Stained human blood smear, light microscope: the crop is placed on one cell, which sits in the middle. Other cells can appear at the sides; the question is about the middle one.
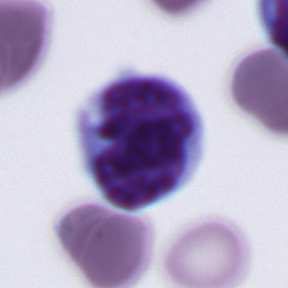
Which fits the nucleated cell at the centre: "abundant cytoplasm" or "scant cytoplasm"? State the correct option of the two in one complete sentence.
Its cytoplasm amounts to no more than a narrow rim.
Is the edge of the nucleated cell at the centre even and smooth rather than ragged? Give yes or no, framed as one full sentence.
Yes, the cell's outline is smooth, without projections.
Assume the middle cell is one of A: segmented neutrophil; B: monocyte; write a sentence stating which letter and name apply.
The central cell is a monocyte, which makes option B the right answer.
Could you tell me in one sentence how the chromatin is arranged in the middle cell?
Here the nuclear chromatin is coarsely clumped.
